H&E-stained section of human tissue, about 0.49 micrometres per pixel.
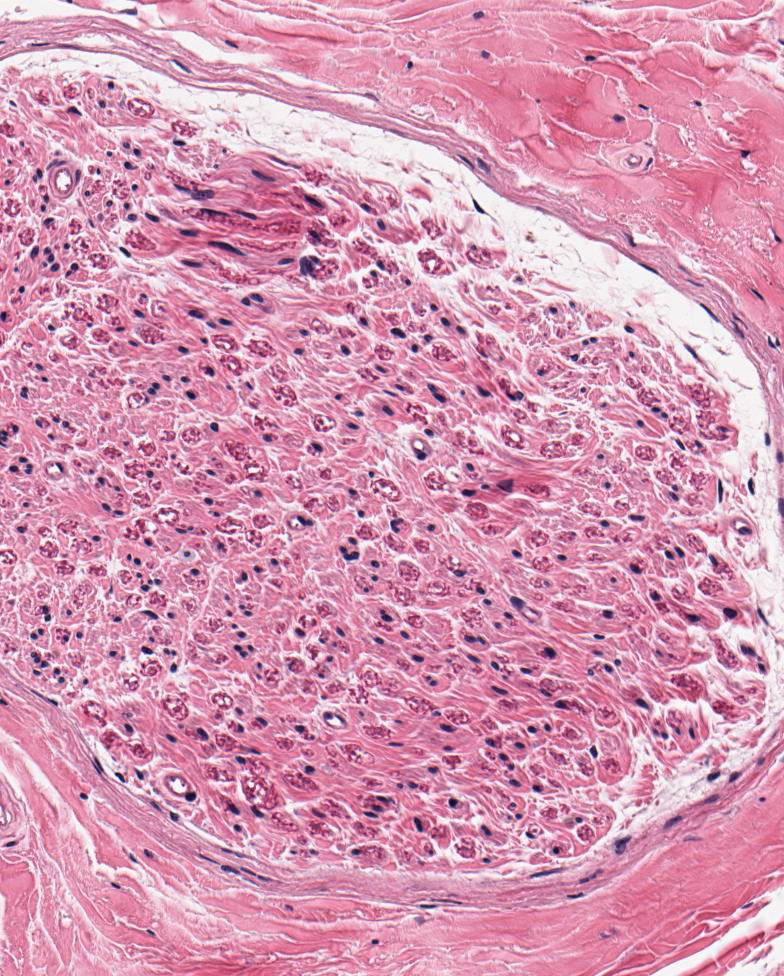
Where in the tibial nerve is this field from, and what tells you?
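The field shows a nerve fascicle, single, large and oval, filling most of it. Most fibres are cut across as many small round pink profiles with pale rims. Small dark oval to elongated nuclei are scattered fairly evenly among the fibres.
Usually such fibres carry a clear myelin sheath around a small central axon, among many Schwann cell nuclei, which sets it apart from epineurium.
A thin perineurium of flattened, elongated-nucleated cells bounds it in a few concentric layers.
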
